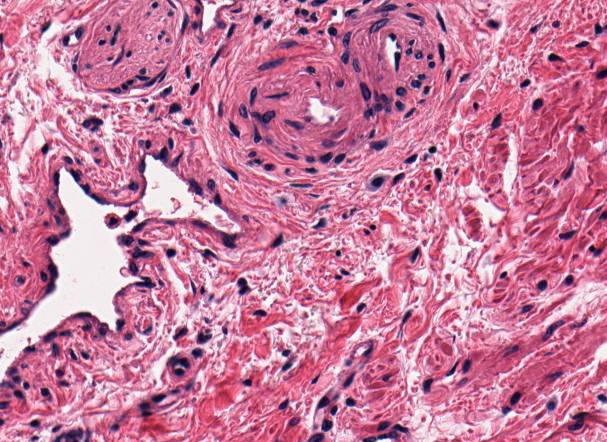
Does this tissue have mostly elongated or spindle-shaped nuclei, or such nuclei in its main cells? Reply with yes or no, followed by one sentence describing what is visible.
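Yes. Most nuclei in the field are elongated and darkly stained.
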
